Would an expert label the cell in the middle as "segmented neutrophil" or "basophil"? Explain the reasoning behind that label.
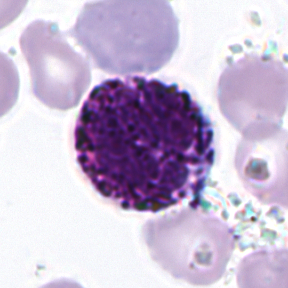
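It is a basophil, not a segmented neutrophil. Its granules are coarse and dark purple to black.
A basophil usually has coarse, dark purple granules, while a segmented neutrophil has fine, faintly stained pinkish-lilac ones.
Granules cover the whole cell, and the outline of the nucleus cannot be made out beneath them.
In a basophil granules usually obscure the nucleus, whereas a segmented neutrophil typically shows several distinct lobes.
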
